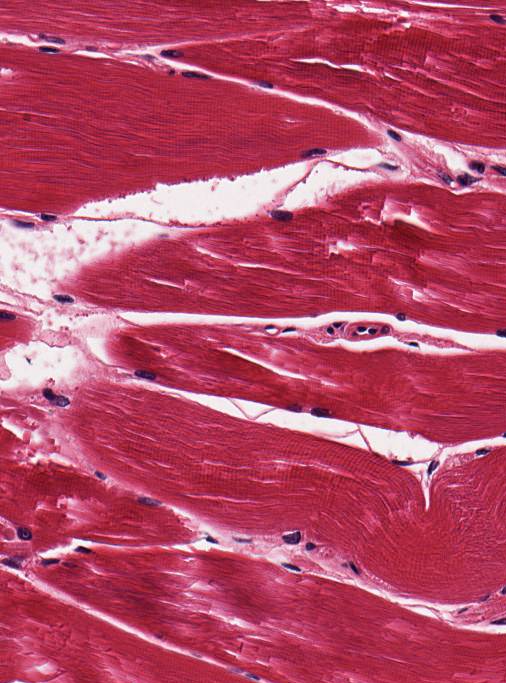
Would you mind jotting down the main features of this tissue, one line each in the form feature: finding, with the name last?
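Striations: fine transverse cross-striations within the fibres
Nuclei: flattened, dark, at the fibre edges
Endomysium: scant, with sparse spindle nuclei between fibres
Fat: none present in the field
Tissue: skeletal muscle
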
